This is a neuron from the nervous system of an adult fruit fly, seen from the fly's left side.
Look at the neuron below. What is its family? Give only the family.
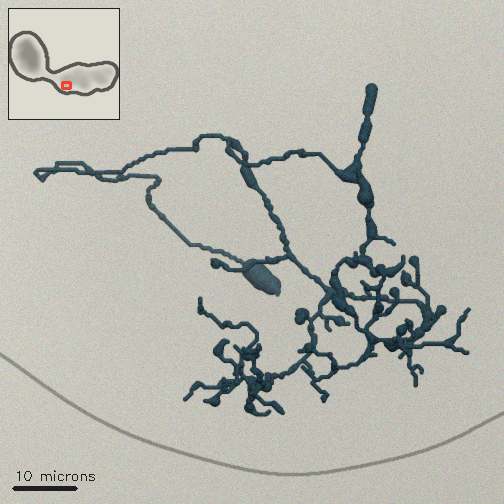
hemilineage 14A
